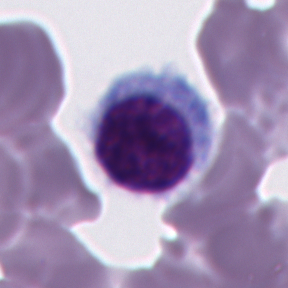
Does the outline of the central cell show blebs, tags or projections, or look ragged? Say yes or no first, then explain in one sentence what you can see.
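Yes. The upper edge of the cell is ragged, with fine hair-like projections.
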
